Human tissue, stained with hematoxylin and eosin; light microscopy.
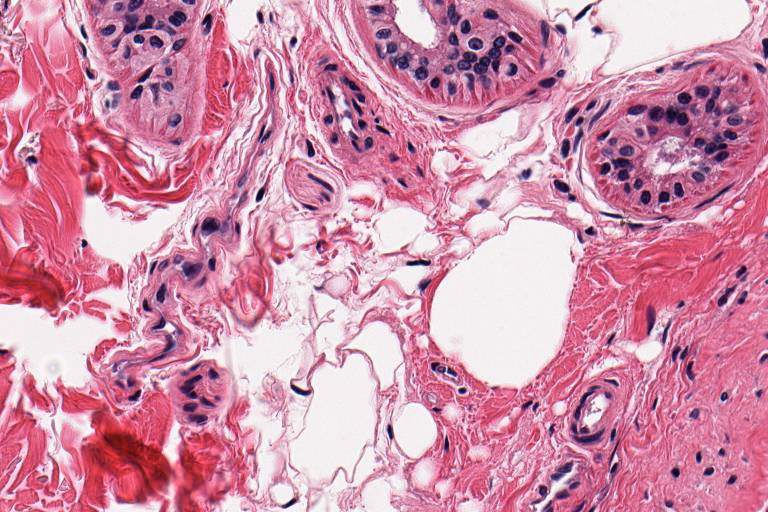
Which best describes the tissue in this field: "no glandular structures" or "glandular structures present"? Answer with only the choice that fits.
Glandular structures present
